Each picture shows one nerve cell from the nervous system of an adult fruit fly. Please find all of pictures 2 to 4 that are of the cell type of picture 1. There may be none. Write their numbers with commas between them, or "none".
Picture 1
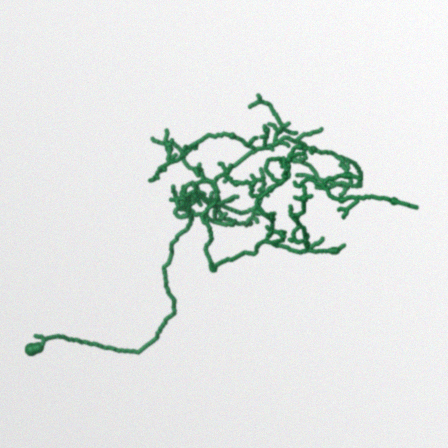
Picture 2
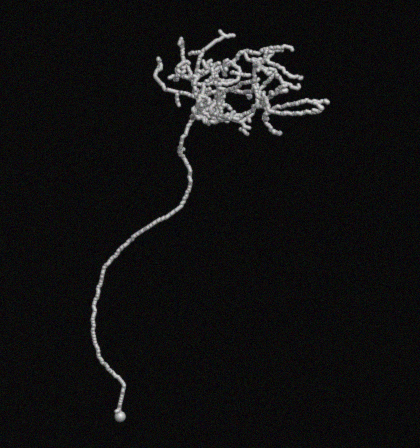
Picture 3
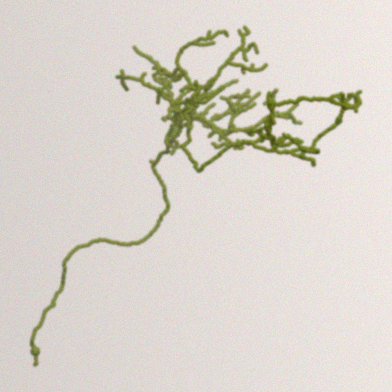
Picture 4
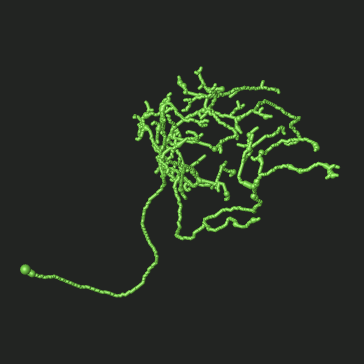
2, 4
